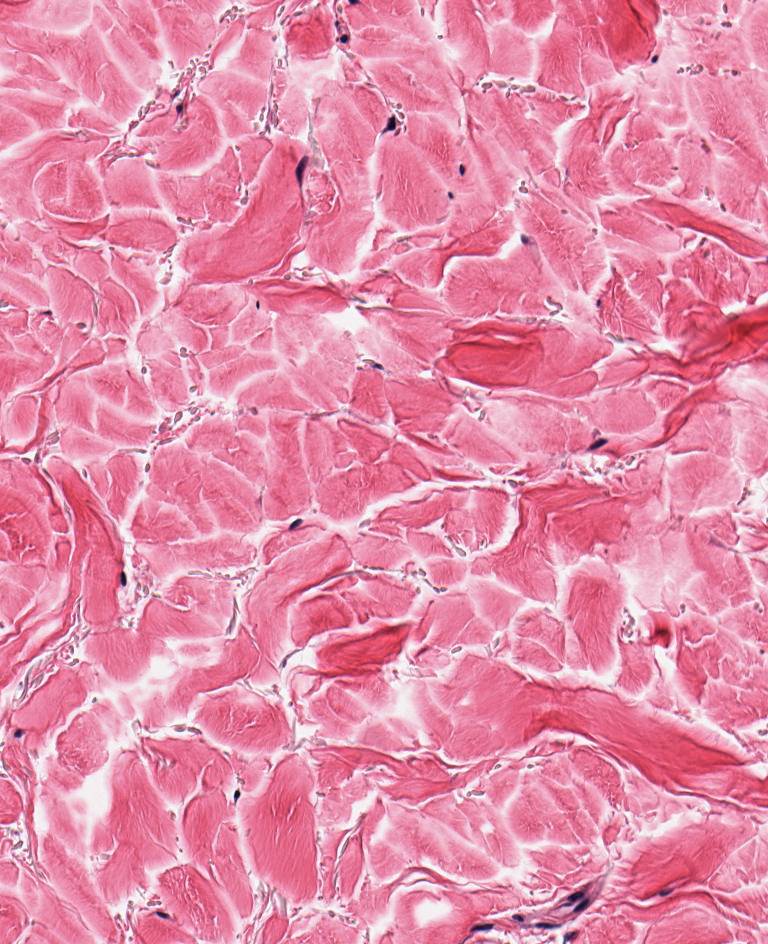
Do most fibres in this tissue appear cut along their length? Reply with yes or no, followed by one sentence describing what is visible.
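No. The fibres run in many different directions, with most cut across and some cut lengthwise or obliquely.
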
